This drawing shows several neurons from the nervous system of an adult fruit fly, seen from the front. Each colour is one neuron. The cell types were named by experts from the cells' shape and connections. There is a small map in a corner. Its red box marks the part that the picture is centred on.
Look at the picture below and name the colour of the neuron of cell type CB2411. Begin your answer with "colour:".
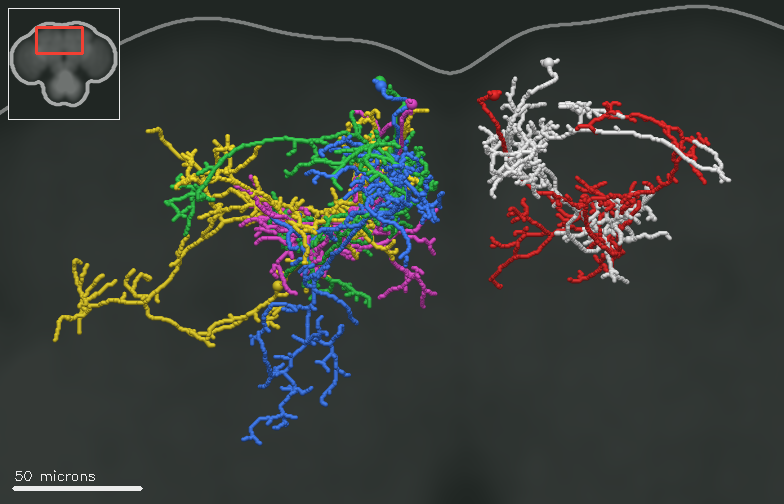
colour: white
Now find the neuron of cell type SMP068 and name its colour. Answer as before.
colour: blue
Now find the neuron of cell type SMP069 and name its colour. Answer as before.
colour: green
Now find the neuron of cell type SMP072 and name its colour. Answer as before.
colour: magenta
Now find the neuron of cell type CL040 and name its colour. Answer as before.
colour: red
